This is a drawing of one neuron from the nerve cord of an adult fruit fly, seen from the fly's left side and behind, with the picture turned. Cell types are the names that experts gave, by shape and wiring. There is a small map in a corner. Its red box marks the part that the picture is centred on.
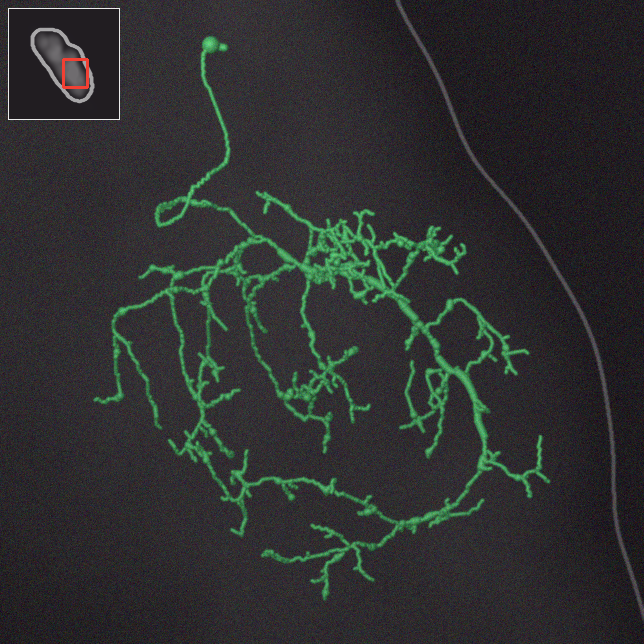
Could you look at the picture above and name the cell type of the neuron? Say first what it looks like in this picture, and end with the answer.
In this view it is about as wide as it is tall. Its broad class is nerve-cord intrinsic neuron. It is of cell type IN03A061.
